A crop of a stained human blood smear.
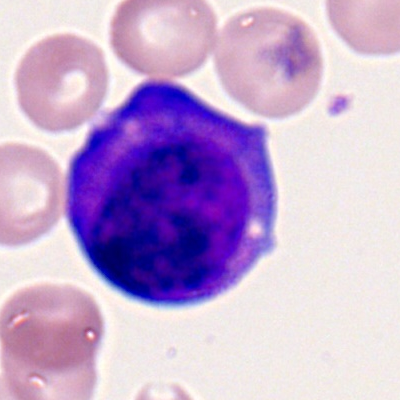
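Myeloblast, the central cell on a stained blood smear. Outline mostly rounded, with a blunt angular corner at upper right. Chromatin deep purple with scattered darker clumps. No distinct granules in the cytoplasm. Red cells crowd against its left and upper sides.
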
